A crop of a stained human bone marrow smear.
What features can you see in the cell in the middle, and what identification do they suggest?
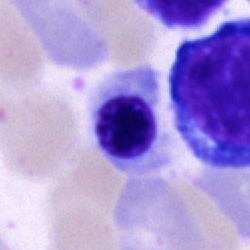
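Coarse clumps of dark purple chromatin catch my eye first. The cytoplasm is pale greyish-blue, and its rim is wider above the nucleus than below. The outline stays smooth, with no surface projections that I can find. This is an erythroblast.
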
